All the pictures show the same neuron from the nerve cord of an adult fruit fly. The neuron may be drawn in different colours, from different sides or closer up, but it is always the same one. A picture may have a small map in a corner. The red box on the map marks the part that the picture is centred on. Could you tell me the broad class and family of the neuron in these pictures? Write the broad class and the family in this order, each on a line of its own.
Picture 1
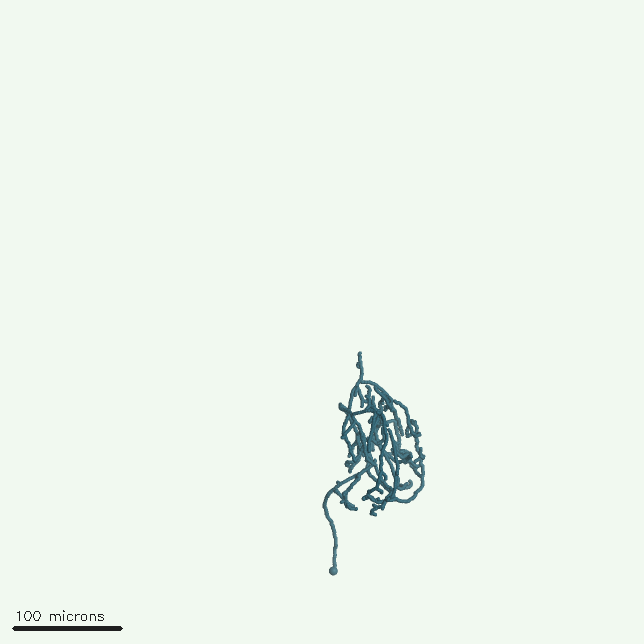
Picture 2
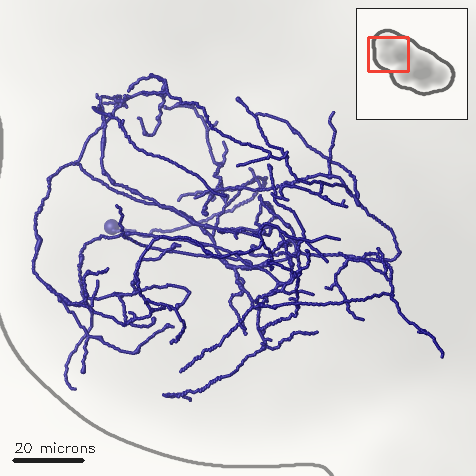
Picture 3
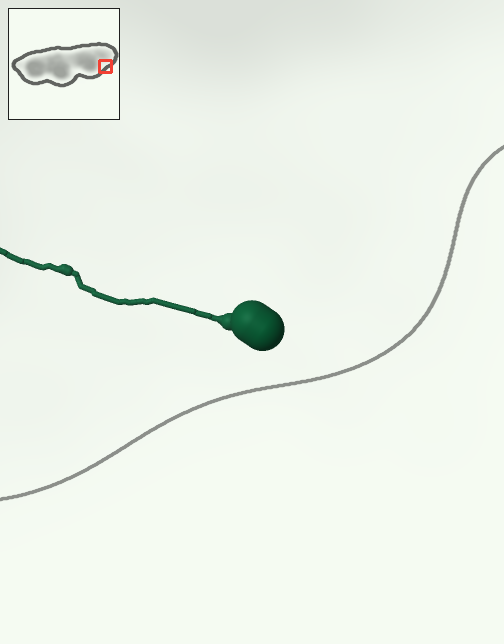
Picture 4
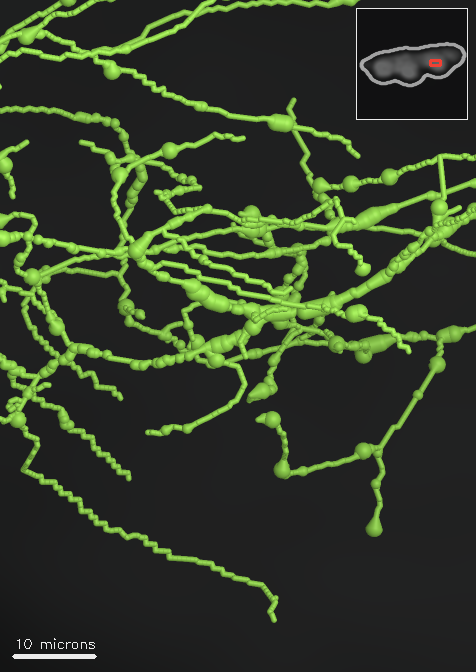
nerve-cord intrinsic neuron
hemilineage 04B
